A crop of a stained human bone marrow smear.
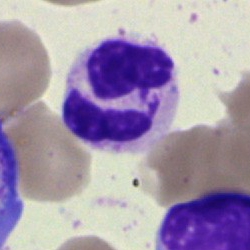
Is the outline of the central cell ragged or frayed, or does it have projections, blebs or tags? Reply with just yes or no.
No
